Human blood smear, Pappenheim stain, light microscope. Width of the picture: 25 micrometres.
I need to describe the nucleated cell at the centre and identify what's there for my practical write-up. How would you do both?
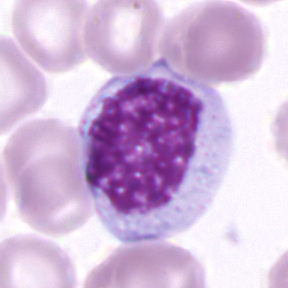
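Point one, the outline: a rounded oval, longer from top to bottom than from side to side. Point two, the nucleus: a single oval mass without separate lobes, lying off-centre toward the left side. Point three, the cytoplasm: pale greyish-blue, forming its widest rim on the right and lower side. Name: myelocyte.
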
